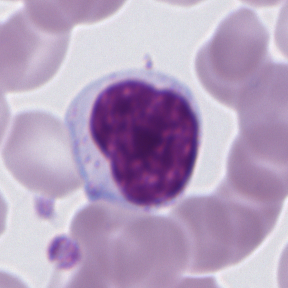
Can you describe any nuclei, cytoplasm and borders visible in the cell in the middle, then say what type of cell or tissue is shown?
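The nucleus lies off-centre to the right, leaving a wider cytoplasmic band on the left. Its outline shows a shallow left-sided indentation. Chromatin is dark purple and clumped, with paler patches between clumps. No vacuoles are present. The cell is a large granular lymphocyte.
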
